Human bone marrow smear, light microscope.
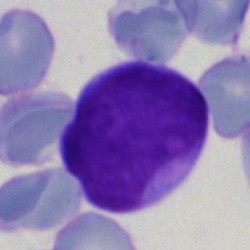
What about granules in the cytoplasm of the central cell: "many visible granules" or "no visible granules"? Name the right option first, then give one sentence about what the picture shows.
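No visible granules. No granules are seen in the cytoplasm.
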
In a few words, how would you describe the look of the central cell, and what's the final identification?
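Nucleus: nearly fills the cell; deep purple, with fairly fine chromatin spread evenly. Cytoplasm: visible only as a narrow crescent at the lower right, pale lilac-blue. Name: blast.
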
